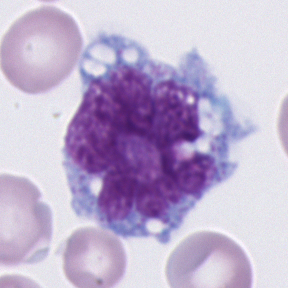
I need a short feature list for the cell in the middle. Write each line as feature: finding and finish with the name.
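Nucleus: folded into several lobe-like parts, filling most of the cell
Cytoplasm: pale grey-blue
Vacuoles: several, clear and rounded, scattered through the cytoplasm
Projection: ragged cytoplasmic extension from the right side
Cell type: monocyte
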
